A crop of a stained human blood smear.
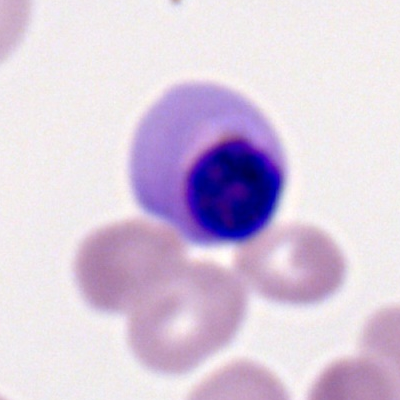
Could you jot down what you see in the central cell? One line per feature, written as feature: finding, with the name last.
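Outline: smooth and roughly round.
Nucleus: off-centre, lying toward the lower right.
Chromatin: dense, dark purple, with a clumped look.
Cytoplasm: plentiful, taking up more of the cell than the nucleus does.
Name: erythroblast.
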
